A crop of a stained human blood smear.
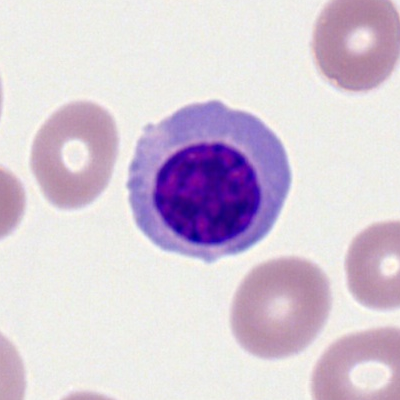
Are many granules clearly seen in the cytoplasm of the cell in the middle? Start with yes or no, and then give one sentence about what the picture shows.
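No. The cytoplasm shows no granules.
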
